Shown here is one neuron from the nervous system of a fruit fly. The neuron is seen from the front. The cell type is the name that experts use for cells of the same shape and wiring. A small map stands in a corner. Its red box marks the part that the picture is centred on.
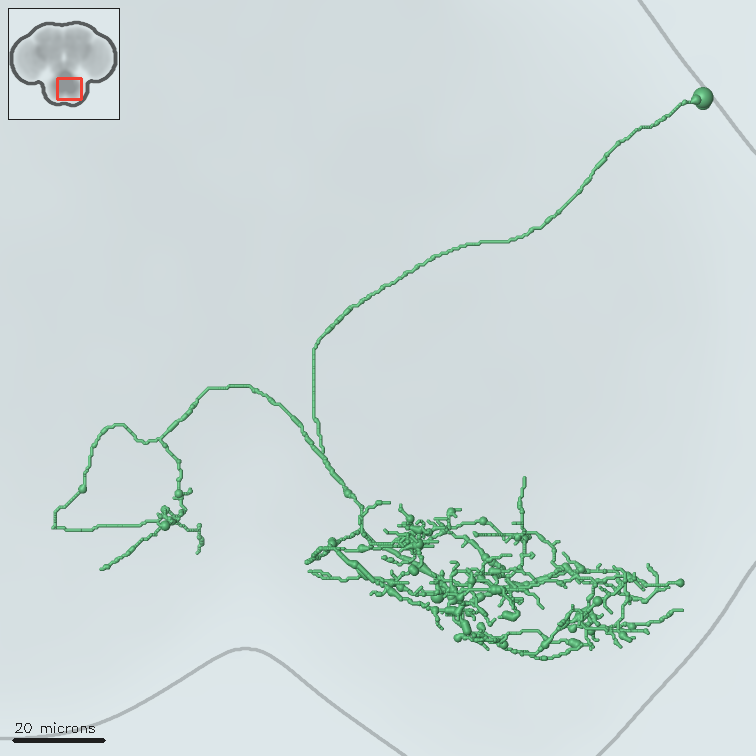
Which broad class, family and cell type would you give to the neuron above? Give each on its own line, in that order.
nerve-cord intrinsic neuron
hemilineage 23B
IN23B046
